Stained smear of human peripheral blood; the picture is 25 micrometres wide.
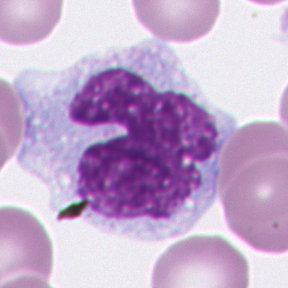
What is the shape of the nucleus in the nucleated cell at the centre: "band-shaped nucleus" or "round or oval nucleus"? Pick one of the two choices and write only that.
Band-shaped nucleus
